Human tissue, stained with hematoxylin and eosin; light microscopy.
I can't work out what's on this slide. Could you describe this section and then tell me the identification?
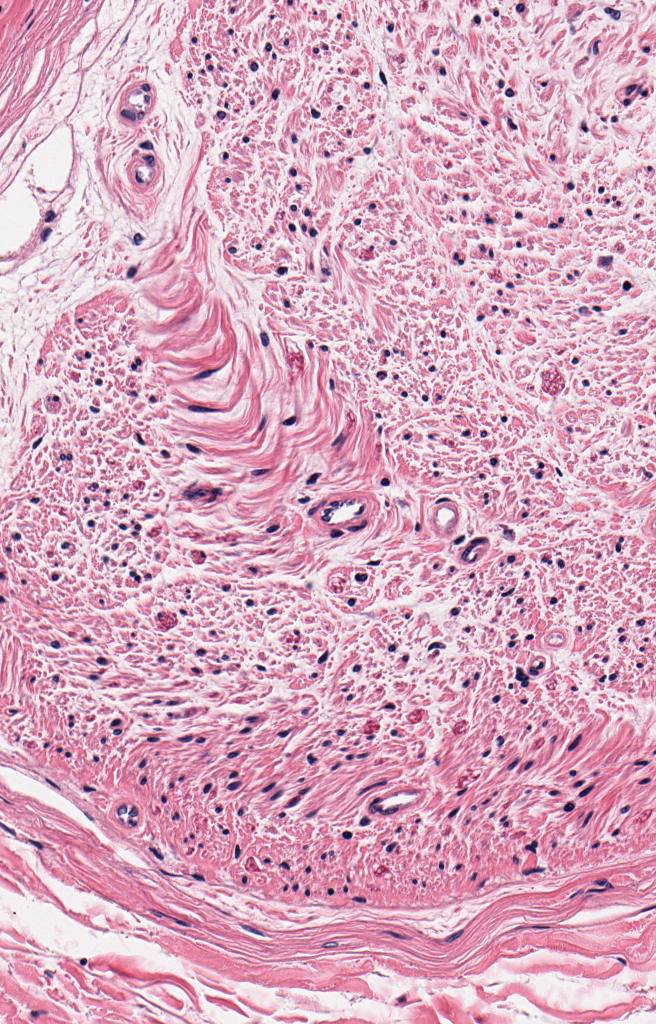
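Most of this field is a mass of fine fibres, cut largely in cross-section, so it looks finely stippled. Small dark oval nuclei are sprinkled fairly evenly through it. Along its lower edge curves a band of wavy, layered fibres, and another band of wavy fibres, cut lengthwise, runs diagonally from the upper left toward the centre. This is tibial nerve.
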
